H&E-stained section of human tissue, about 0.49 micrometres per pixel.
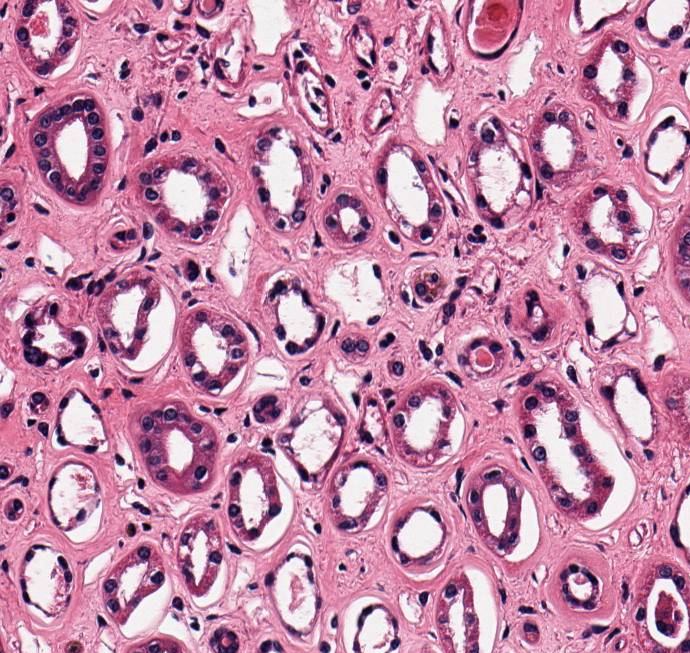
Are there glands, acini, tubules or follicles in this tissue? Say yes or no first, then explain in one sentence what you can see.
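Yes. Round to oval tubular profiles are spread fairly evenly across the whole field, each separated from its neighbours by pink stroma.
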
